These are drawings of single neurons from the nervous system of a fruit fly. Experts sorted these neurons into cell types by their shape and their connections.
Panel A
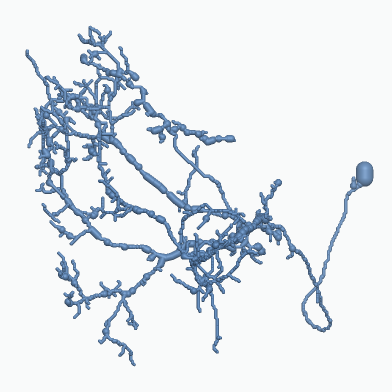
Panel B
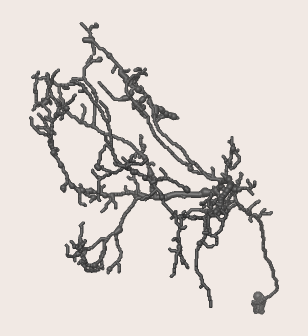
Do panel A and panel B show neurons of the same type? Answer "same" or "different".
same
